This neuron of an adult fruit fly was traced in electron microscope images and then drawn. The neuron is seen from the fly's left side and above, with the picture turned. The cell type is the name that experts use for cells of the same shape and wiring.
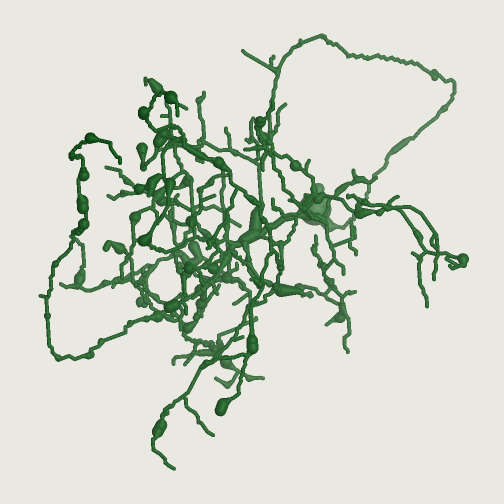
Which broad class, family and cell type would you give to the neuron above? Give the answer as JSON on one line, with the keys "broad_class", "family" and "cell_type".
{"broad_class": "nerve-cord intrinsic neuron", "family": "hemilineage 14A", "cell_type": "IN14A064"}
